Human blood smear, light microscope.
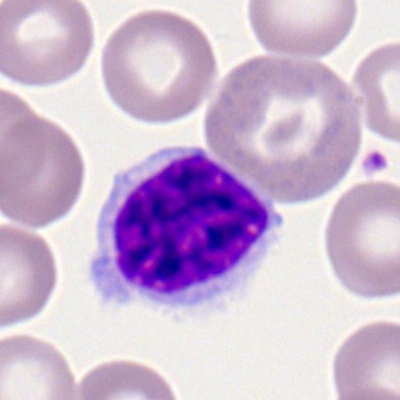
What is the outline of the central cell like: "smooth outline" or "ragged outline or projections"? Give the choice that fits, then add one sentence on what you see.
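Ragged outline or projections. The cell's edge is ragged with small irregular projections.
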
